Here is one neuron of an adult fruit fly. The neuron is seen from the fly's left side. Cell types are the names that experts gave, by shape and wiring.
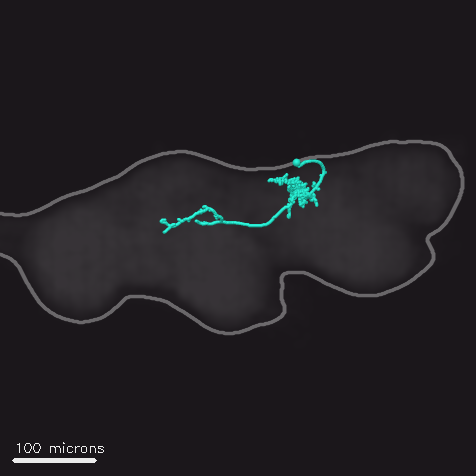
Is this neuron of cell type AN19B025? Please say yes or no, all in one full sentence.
No, this neuron belongs not to AN19B025 but to another cell type.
